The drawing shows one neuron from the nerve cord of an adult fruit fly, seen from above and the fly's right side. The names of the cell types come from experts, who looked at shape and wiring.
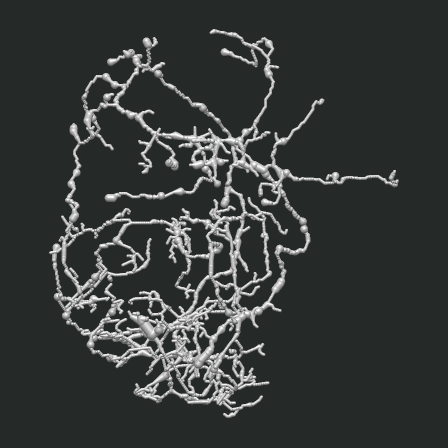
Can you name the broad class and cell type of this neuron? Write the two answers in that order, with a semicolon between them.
nerve-cord intrinsic neuron; INXXX352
